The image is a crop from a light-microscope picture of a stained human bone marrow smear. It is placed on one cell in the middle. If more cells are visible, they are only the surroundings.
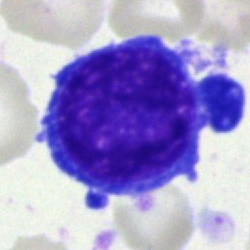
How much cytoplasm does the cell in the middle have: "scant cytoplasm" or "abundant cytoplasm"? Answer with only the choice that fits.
Scant cytoplasm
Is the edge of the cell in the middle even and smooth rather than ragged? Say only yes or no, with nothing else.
No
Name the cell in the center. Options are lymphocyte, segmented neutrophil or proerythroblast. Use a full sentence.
Looking at the middle of the crop, the cell there is a proerythroblast.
